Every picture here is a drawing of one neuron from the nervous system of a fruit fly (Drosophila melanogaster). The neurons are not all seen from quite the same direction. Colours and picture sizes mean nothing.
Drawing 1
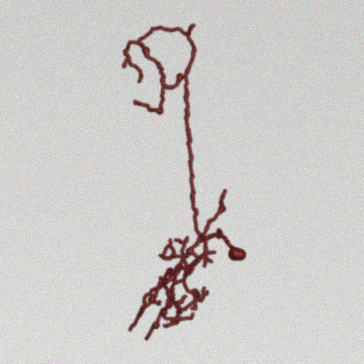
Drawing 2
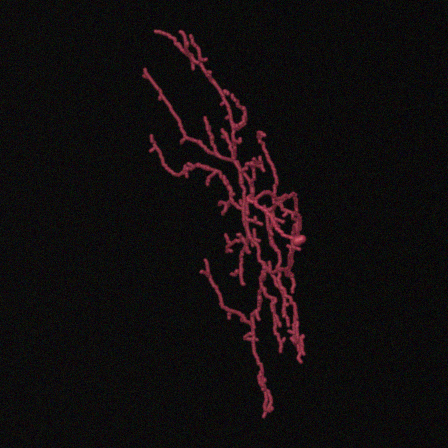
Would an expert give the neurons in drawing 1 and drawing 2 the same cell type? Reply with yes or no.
no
